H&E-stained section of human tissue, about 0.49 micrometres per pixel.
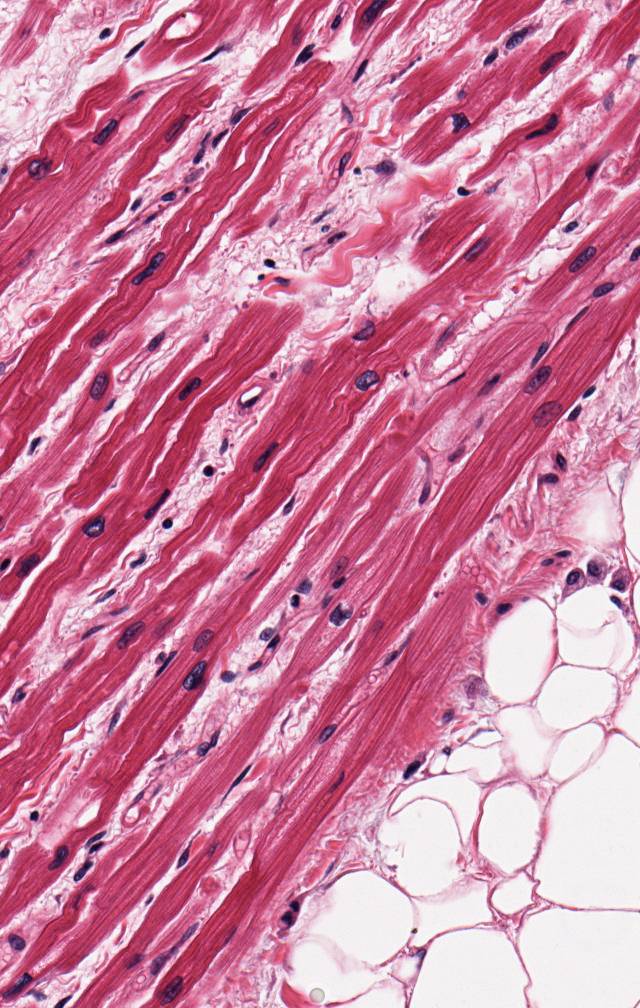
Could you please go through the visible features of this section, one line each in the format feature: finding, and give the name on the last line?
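Fibres: long muscle fibres fill most of the field, running diagonally from lower left to upper right
Nuclei: oval, lying centrally within the fibres
Branching: some fibres branch and merge with neighbouring fibres
Outline: wavy in a few fibres in the upper middle
Name: atrial appendage of the heart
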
